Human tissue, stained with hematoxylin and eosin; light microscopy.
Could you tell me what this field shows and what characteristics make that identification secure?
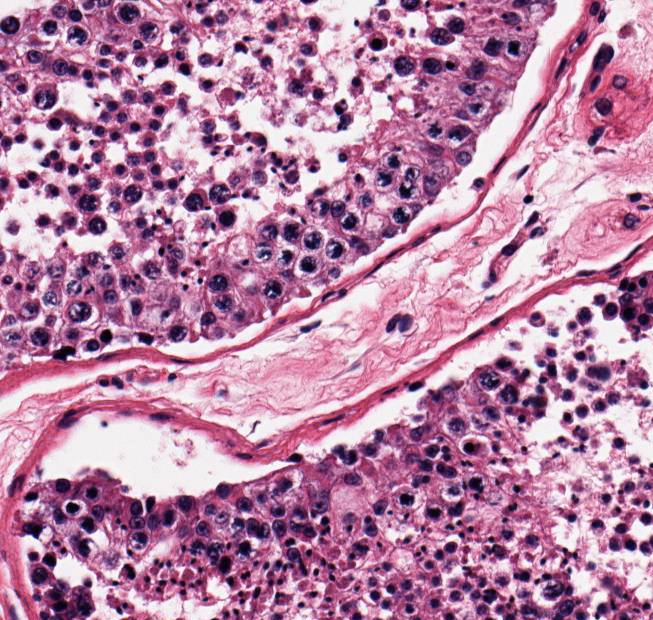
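Two seminiferous tubule profiles fill this field, upper left and lower right, with connective tissue running diagonally between them. Follow the lining inward and you'll find many layers of rounded germ cells.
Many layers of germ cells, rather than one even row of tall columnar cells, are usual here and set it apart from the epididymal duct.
Notice there's no open central lumen; the centres hold loosely arranged cells separated by small white spaces.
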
